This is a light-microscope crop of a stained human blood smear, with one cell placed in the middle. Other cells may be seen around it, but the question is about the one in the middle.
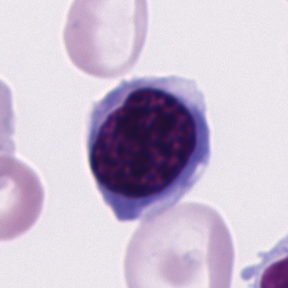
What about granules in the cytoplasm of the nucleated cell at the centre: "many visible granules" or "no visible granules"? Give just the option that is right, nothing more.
No visible granules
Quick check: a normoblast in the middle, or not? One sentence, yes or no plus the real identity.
Yes, the cell at the center of the crop is a normoblast.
